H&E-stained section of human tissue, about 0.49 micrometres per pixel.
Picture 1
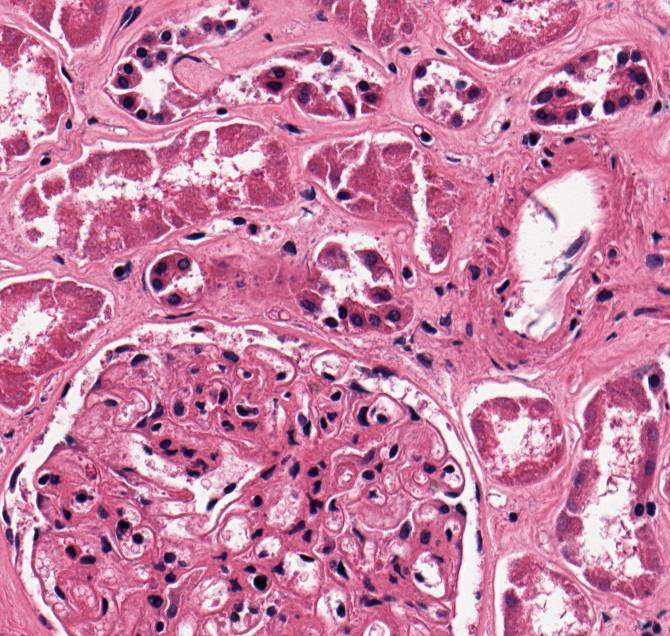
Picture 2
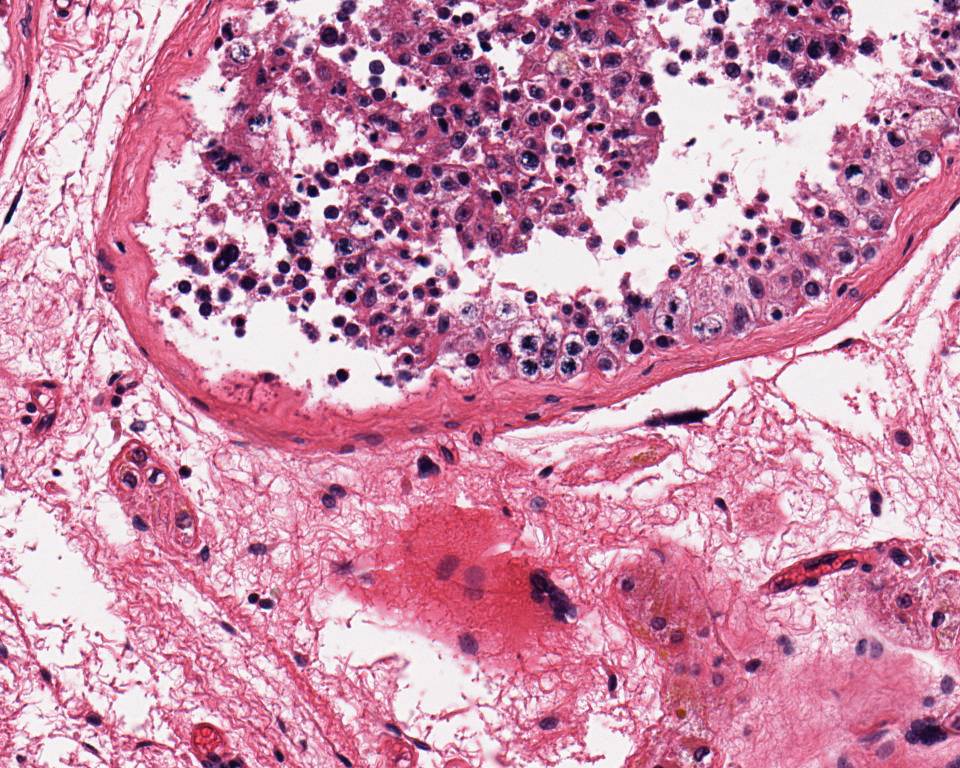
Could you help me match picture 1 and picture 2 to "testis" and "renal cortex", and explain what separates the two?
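Look first at picture 1, which is renal cortex, and then at picture 2, which is testis. In picture 1 a large round glomerulus sits in the lower left, its tuft filling nearly all of its capsule apart from a narrow clear rim, and tubules cut in cross section fill the upper half and right edge. Those tubules are lined by cells with abundant granular, deeply eosinophilic cytoplasm. Picture 2 instead shows a tubule with a thick, pink, layered wall holding flattened nuclei, large round cells with pale cytoplasm and nuclei with coarse, thread-like chromatin along its lower right lining, and a centre crowded with loosely scattered cells with small, dark, round nuclei.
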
